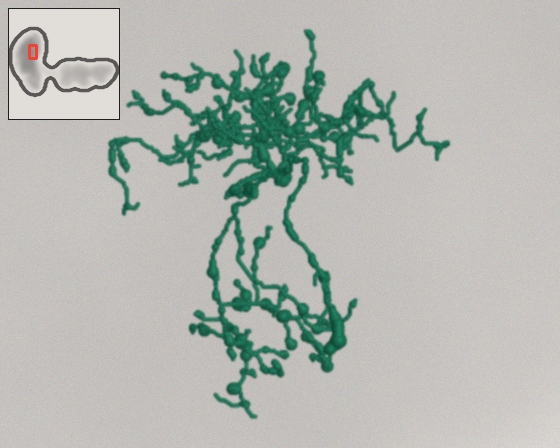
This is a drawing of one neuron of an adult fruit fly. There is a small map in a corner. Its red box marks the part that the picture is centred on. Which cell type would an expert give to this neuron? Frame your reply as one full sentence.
What this neuron is, by cell type, is Li13.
